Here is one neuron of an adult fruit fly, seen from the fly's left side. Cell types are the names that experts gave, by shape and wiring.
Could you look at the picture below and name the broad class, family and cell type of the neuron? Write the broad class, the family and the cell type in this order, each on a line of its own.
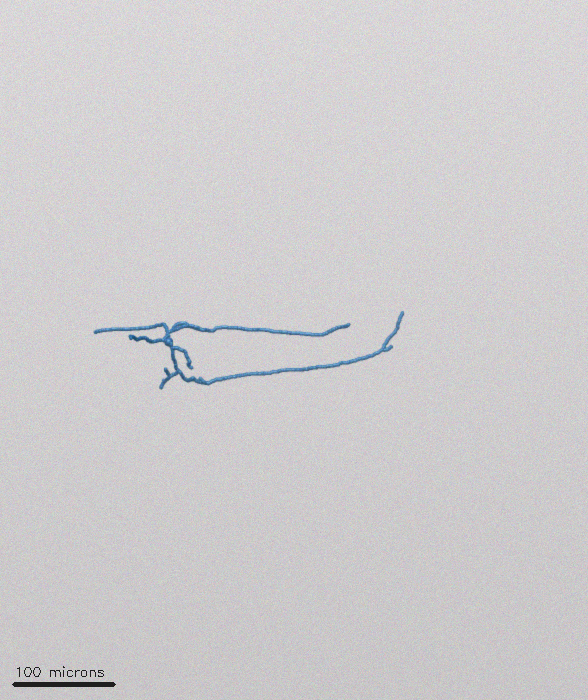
sensory neuron entering the nerve cord
class mechanosensory proprioceptive
SNpp33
